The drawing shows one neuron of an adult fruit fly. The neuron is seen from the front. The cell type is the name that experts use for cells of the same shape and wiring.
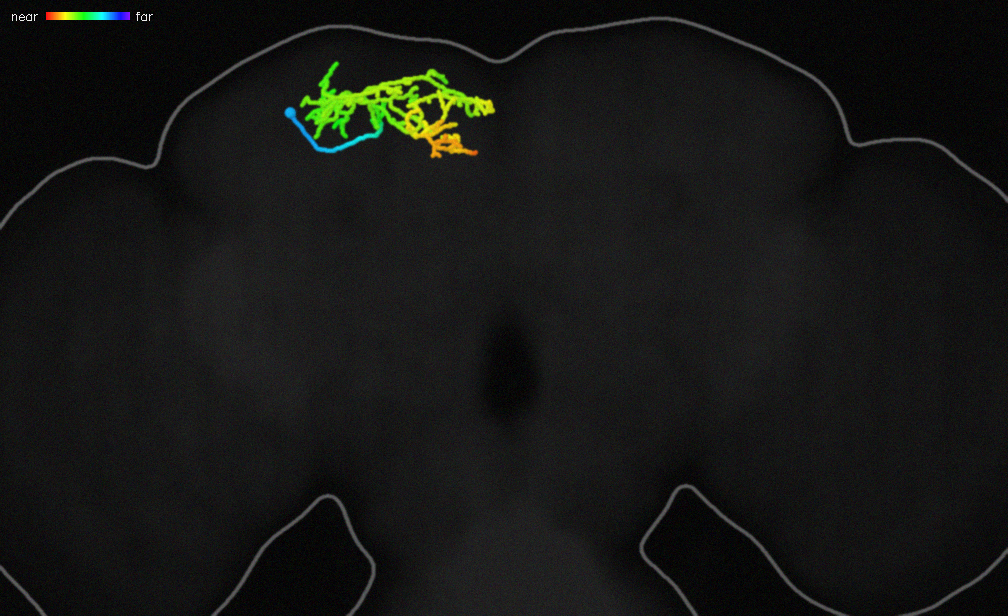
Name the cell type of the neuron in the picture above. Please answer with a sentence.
The cell type is SMP196_b.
